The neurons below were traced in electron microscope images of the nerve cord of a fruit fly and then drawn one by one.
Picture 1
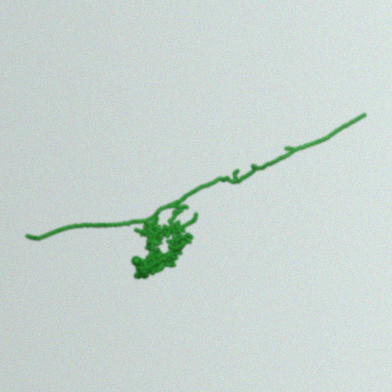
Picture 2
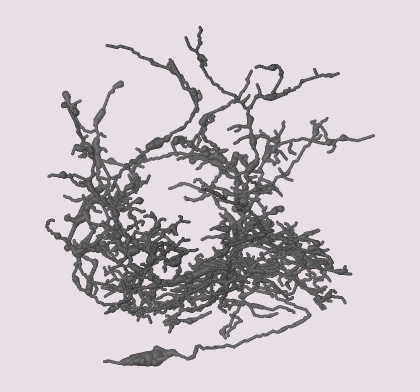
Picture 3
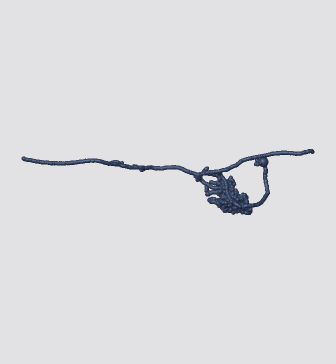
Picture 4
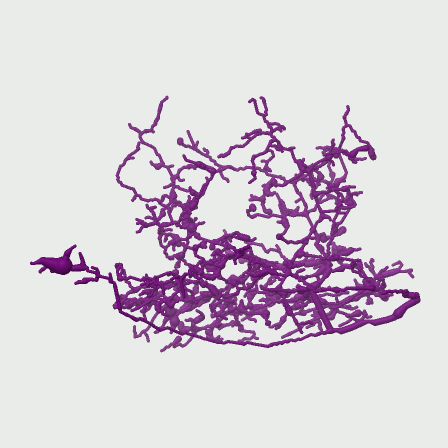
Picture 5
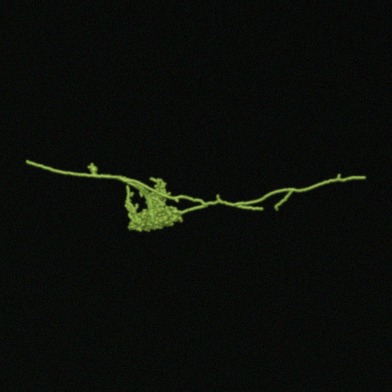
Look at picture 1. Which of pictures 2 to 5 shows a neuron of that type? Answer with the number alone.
3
